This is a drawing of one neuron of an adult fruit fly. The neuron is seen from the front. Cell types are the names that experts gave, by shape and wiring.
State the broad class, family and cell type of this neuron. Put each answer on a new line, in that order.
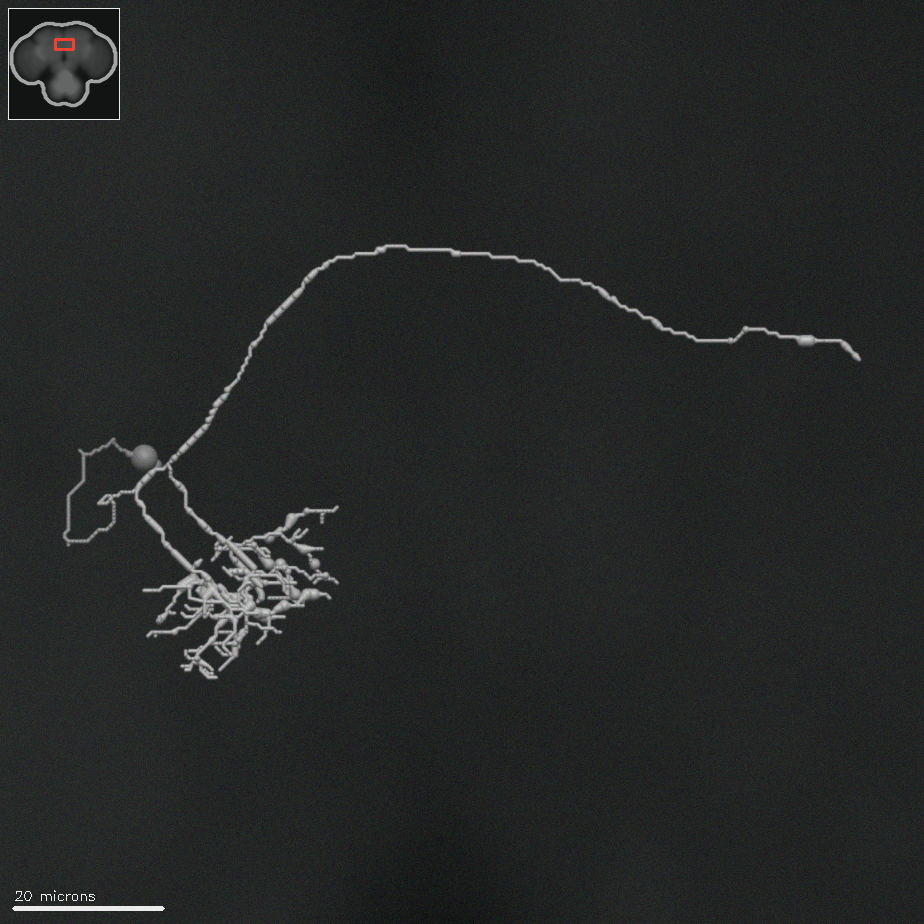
central-brain intrinsic neuron
class CX
FC1B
